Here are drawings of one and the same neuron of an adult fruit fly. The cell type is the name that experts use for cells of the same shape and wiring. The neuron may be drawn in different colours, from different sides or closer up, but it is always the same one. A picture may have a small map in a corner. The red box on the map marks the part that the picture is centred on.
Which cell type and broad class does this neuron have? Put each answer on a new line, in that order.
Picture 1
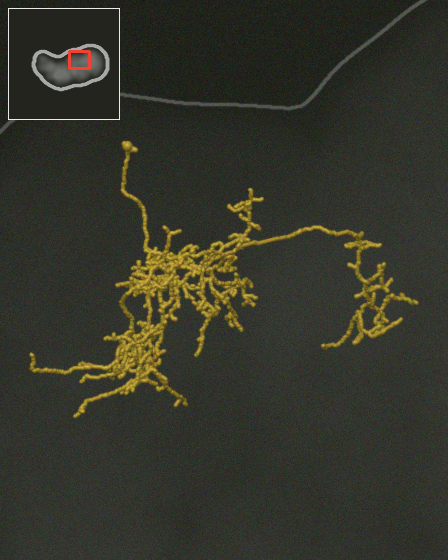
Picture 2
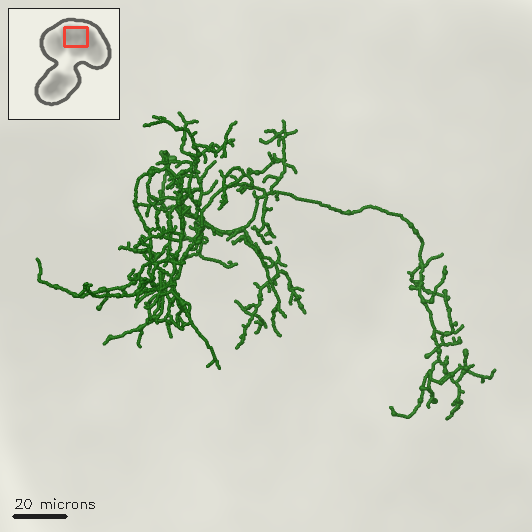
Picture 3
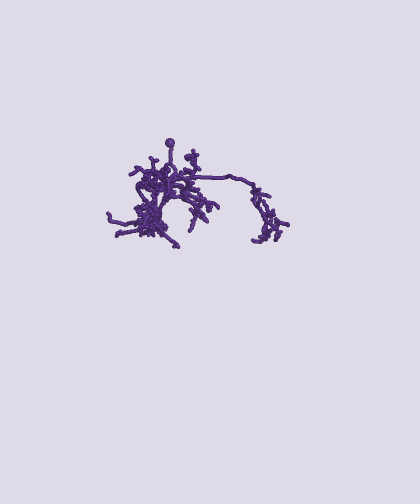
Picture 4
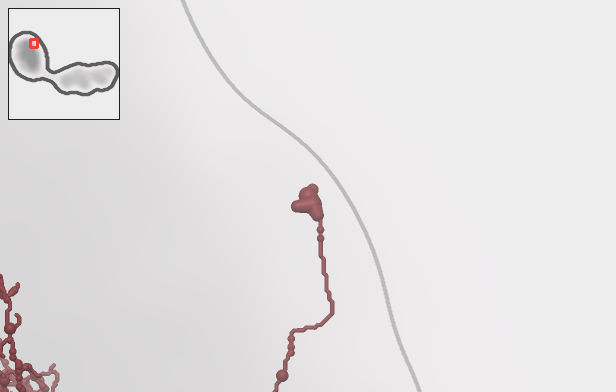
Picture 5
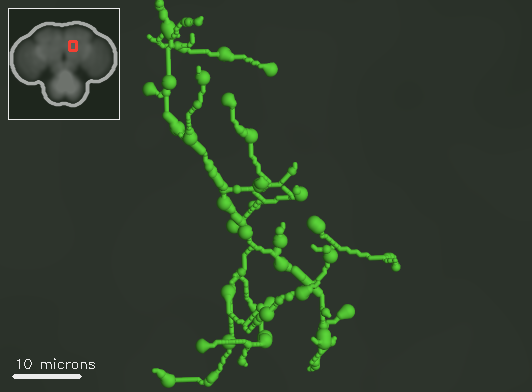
CL235
central-brain intrinsic neuron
